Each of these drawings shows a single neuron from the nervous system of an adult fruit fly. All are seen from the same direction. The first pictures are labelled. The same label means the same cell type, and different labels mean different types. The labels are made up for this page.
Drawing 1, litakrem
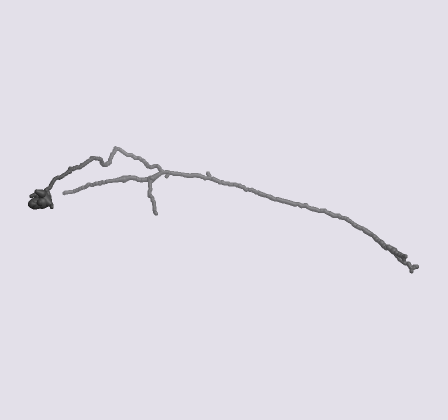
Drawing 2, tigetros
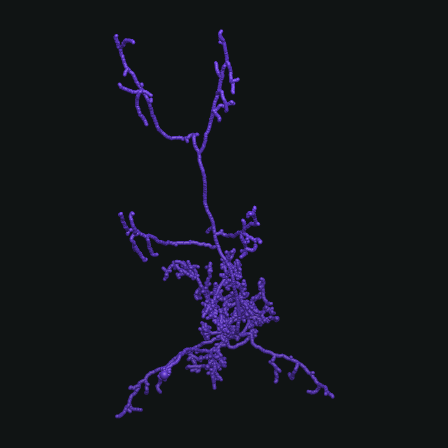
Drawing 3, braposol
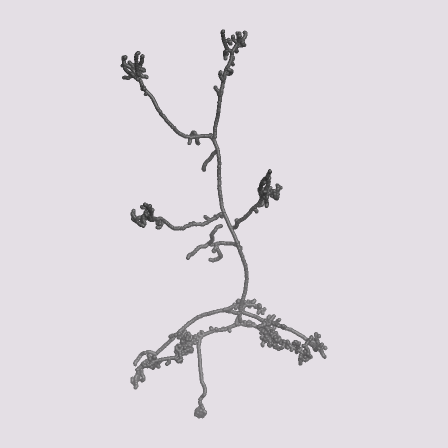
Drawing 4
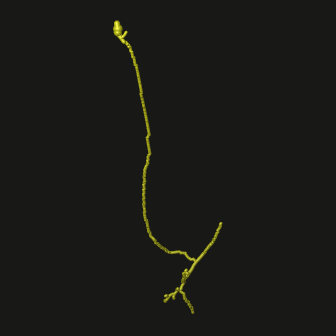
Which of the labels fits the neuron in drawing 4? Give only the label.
litakrem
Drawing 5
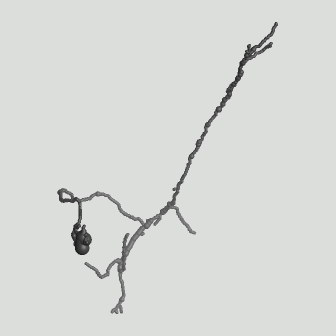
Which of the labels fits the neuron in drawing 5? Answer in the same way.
litakrem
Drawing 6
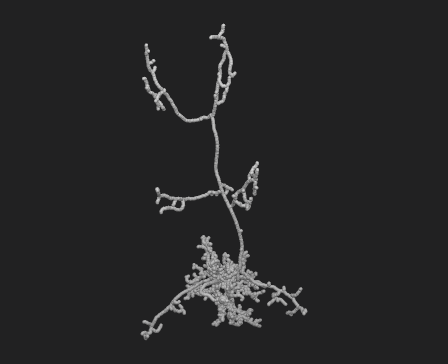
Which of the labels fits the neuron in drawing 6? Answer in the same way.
tigetros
